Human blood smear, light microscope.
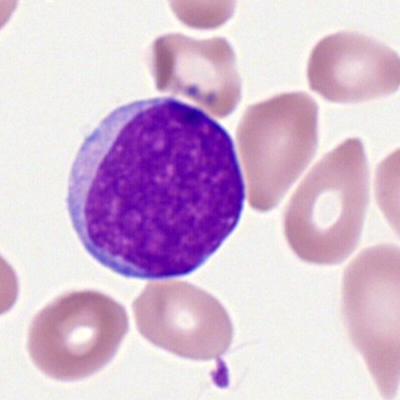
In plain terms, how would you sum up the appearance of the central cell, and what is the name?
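The cell has a round outline. Its chromatin is dark purple, broken by many small paler gaps. The cytoplasm is pale blue and shows no granules. This cell is a myeloblast.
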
